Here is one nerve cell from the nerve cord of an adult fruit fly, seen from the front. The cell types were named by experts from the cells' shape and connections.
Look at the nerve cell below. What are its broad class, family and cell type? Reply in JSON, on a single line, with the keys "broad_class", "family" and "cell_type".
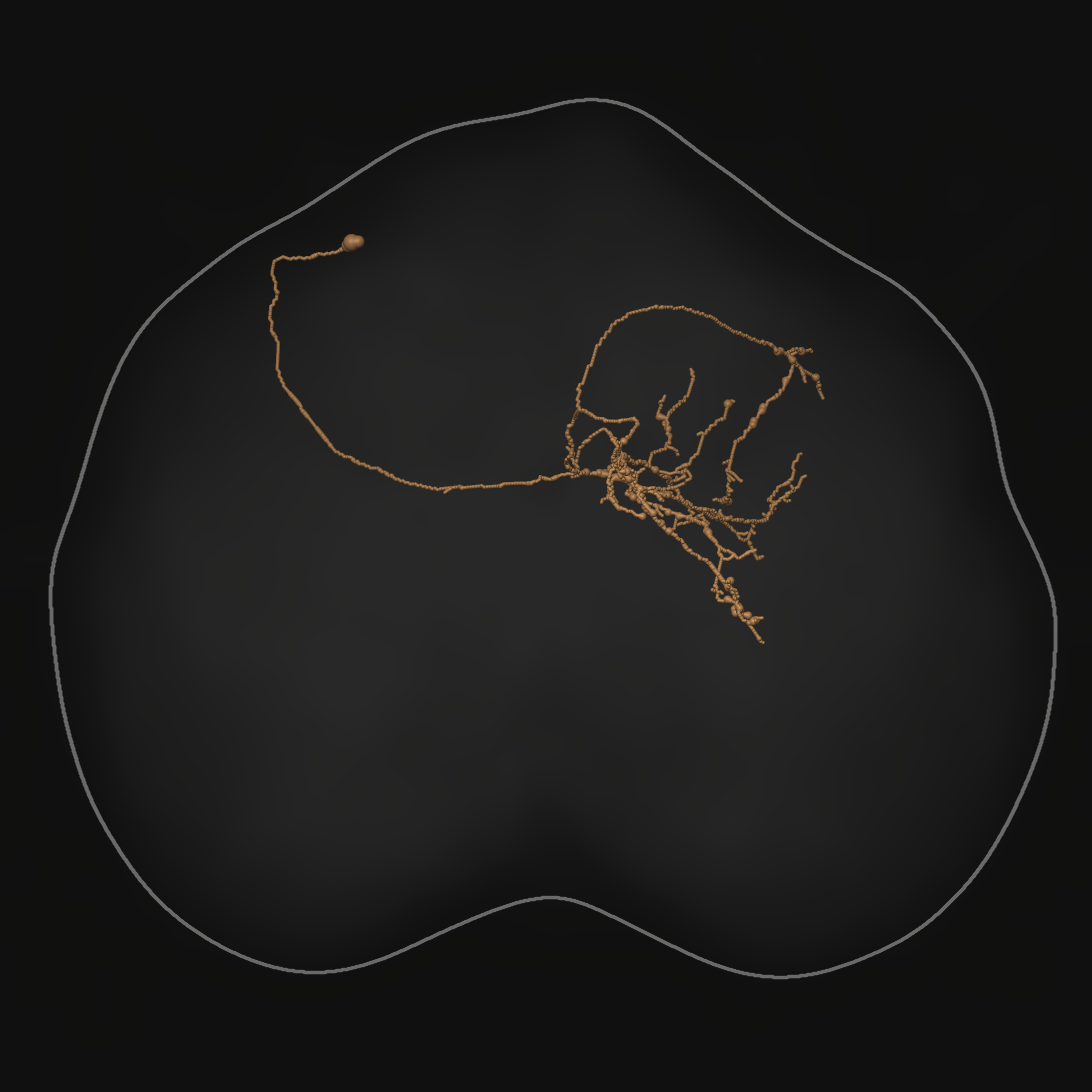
{"broad_class": "nerve-cord intrinsic neuron", "family": "hemilineage 18B", "cell_type": "IN18B047"}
